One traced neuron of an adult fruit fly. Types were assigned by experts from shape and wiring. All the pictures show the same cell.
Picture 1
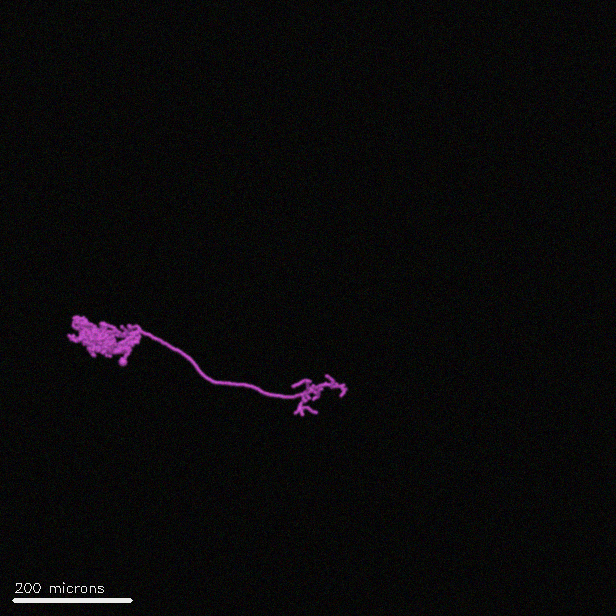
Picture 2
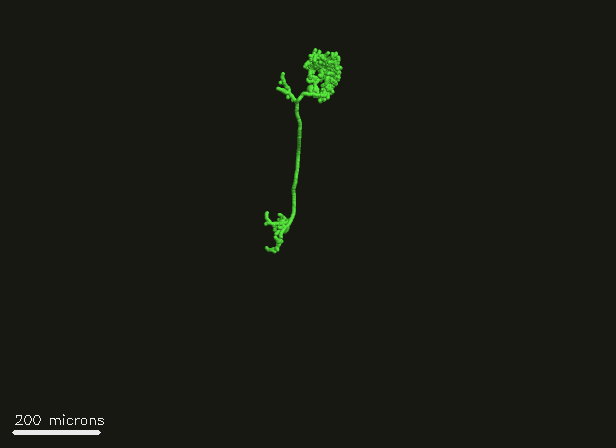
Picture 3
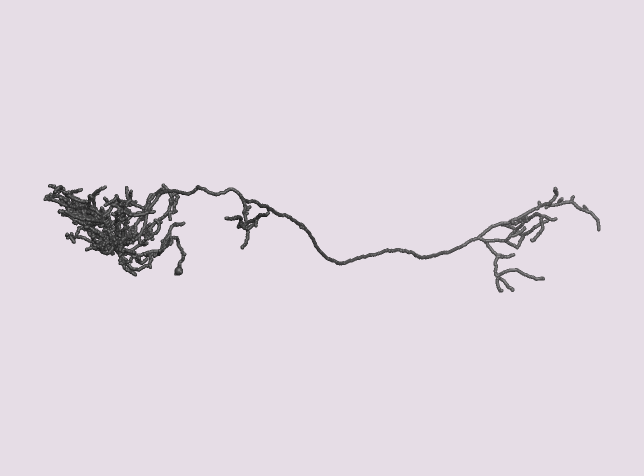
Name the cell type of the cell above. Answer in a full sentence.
The cell type is DNg47.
